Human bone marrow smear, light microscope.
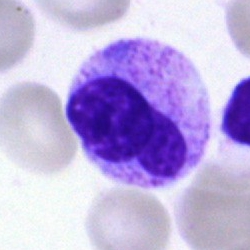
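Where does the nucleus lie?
In the lower part of the cell, reaching the cell's left edge.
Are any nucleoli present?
No, none can be seen in the nucleus.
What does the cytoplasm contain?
Fine purple granules scattered throughout it, and no vacuoles.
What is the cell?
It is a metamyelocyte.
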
